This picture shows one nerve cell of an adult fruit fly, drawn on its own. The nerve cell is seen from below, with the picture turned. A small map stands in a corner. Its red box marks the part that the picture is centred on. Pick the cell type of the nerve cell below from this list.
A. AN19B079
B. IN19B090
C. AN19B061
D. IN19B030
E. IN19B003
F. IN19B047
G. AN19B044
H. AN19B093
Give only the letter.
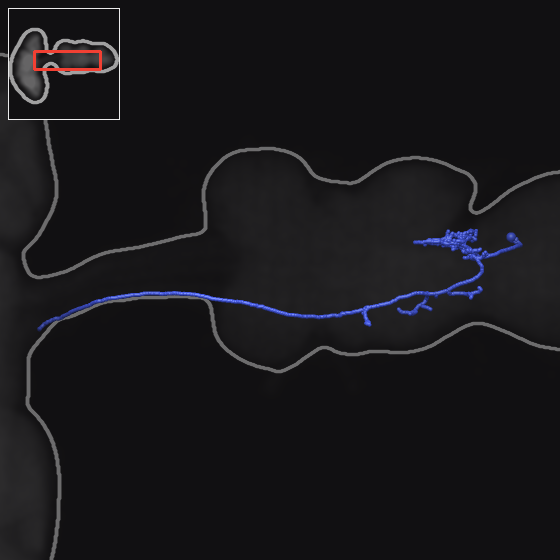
A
